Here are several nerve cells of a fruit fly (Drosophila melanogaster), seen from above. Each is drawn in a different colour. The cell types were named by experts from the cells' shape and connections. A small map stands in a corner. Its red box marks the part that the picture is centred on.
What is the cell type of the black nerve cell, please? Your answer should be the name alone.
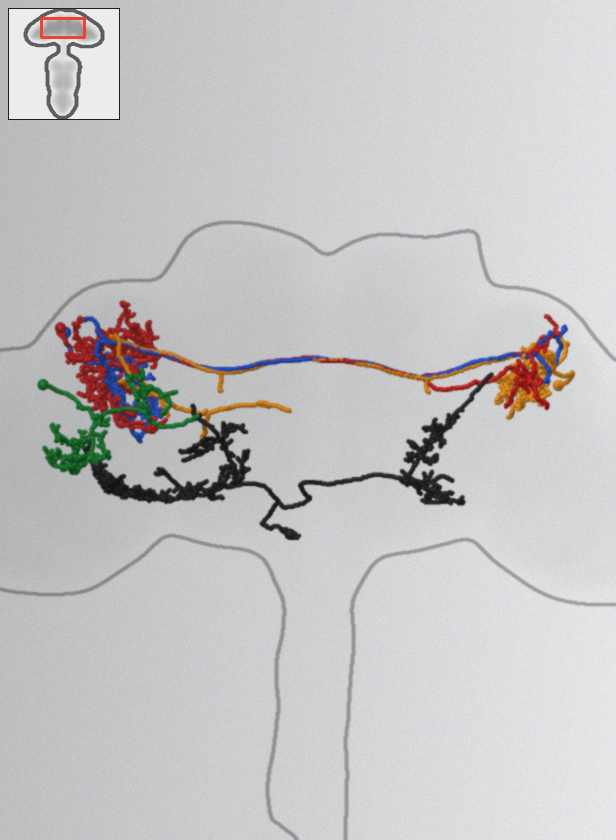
CL352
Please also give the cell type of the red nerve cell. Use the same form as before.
AVLP139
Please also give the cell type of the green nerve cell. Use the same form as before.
CB4193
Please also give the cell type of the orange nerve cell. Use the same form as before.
AVLP147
